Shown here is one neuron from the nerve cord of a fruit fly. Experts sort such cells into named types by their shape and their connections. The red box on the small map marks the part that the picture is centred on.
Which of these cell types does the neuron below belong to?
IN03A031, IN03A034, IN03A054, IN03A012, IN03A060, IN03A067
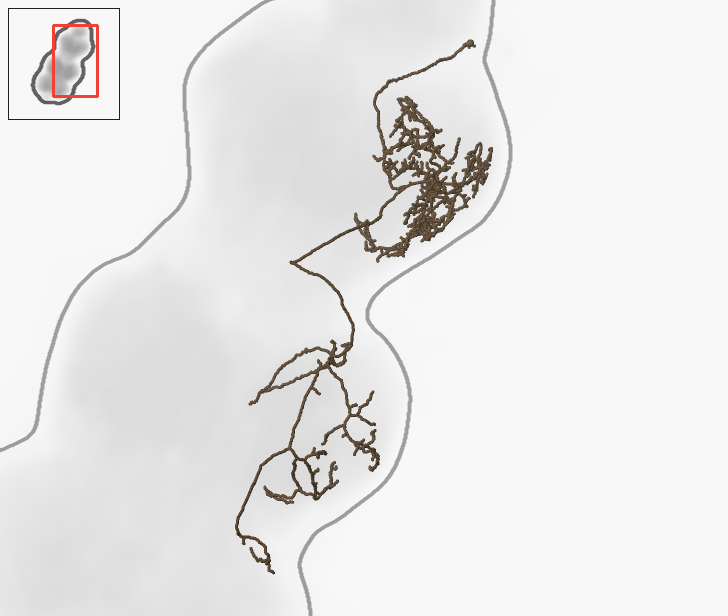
IN03A012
